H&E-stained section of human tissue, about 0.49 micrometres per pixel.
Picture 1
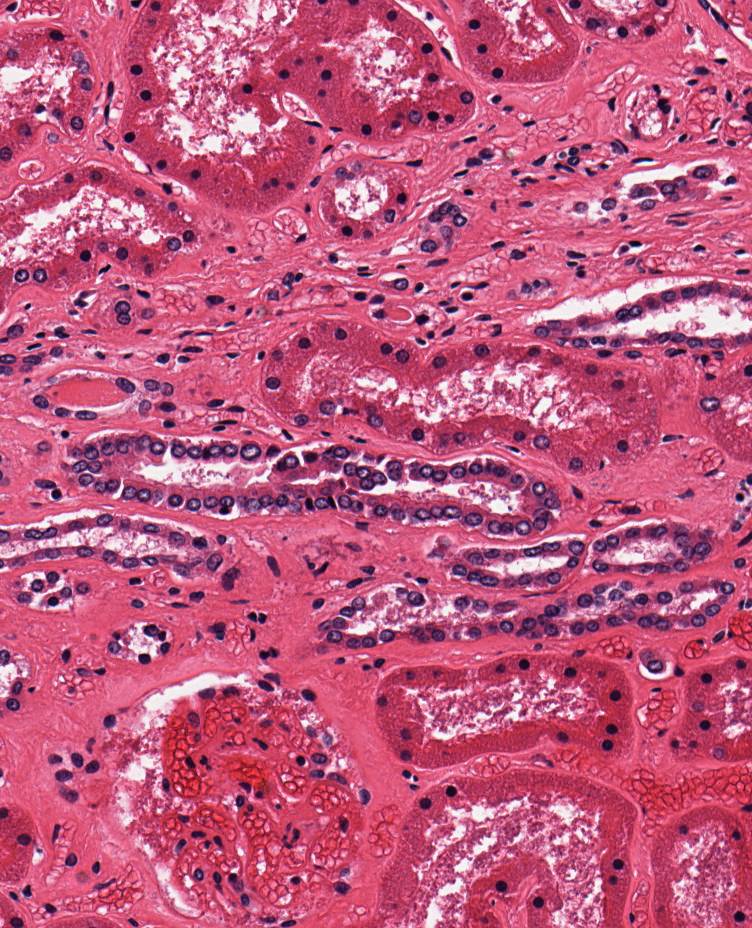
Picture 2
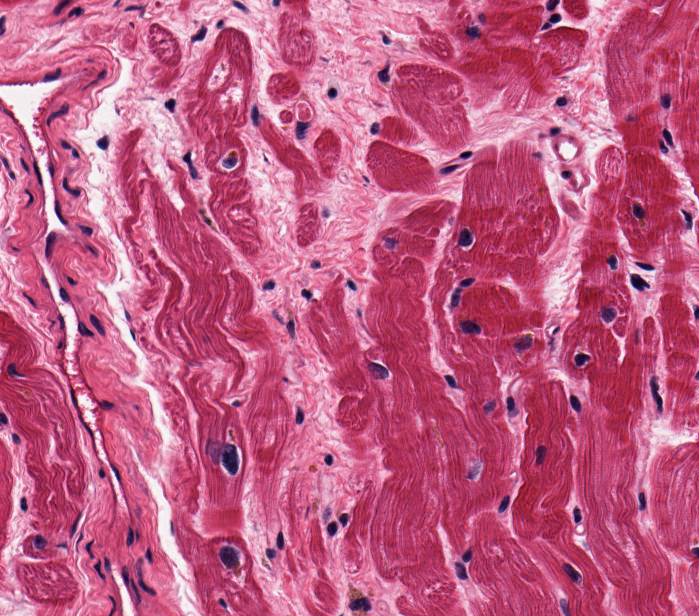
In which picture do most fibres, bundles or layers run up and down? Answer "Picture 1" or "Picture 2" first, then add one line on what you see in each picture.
Picture 2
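Picture 1: A band of smaller tubules with crowded dark nuclei runs horizontally across the middle of the field, with larger pink tubules above and below it.
Picture 2: Most muscle fibres in the field are cut lengthwise and run roughly from top to bottom in a wavy course.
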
